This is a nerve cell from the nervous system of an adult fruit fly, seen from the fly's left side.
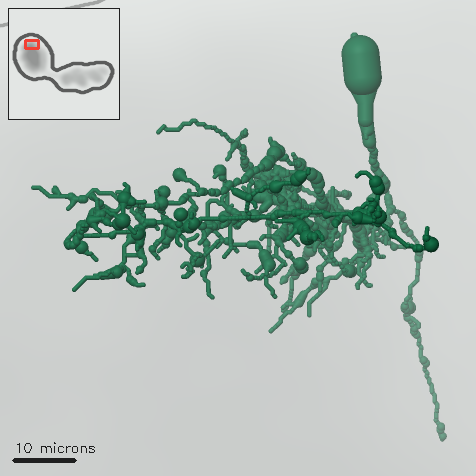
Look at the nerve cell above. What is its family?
hemilineage SMPpd2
